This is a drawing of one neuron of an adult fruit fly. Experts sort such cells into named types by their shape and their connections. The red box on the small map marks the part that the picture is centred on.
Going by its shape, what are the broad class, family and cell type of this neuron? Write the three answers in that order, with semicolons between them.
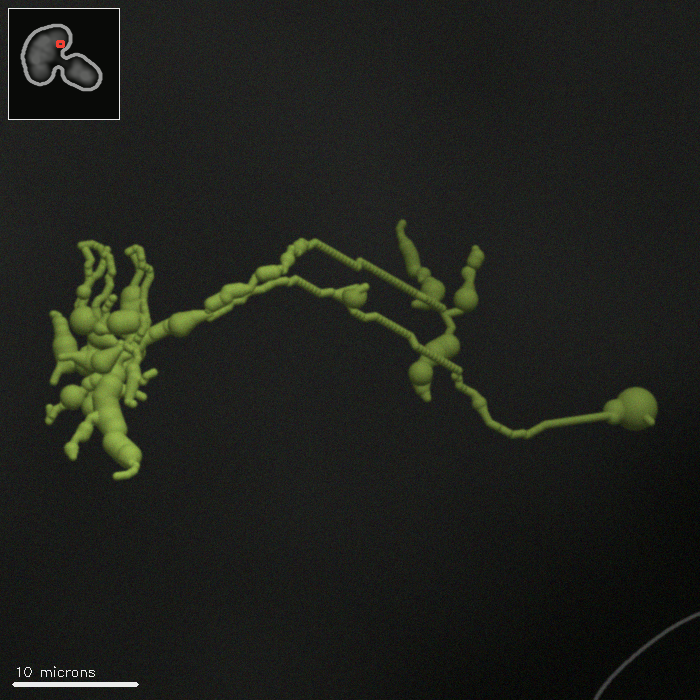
optic-lobe intrinsic neuron; T; T5d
